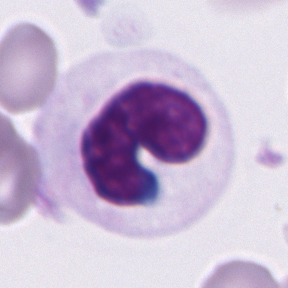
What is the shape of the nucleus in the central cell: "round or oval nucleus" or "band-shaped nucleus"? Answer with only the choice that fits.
Band-shaped nucleus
